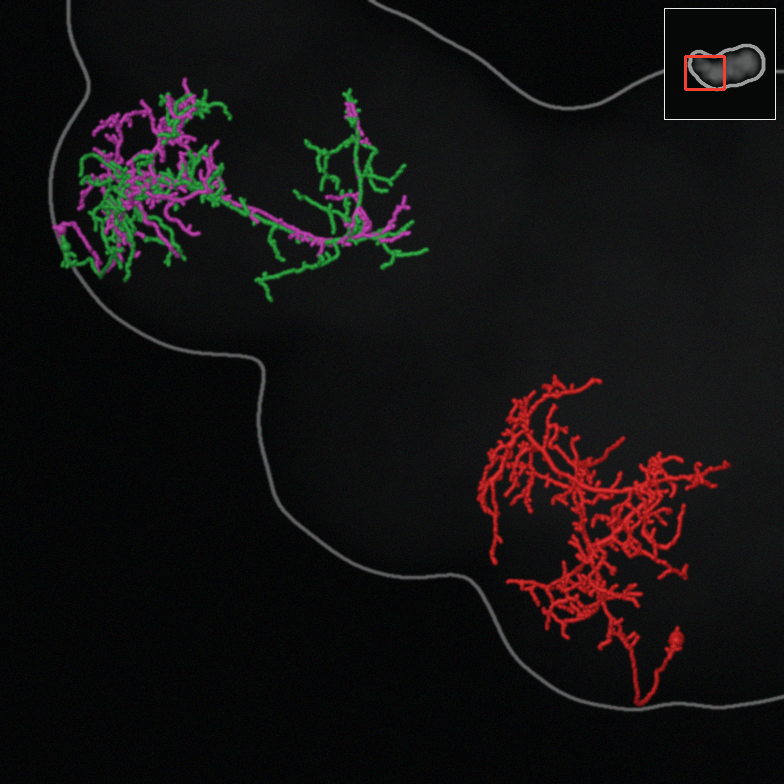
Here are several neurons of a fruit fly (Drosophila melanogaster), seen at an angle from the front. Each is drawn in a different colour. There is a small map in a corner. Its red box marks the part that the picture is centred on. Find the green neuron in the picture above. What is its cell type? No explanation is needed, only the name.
IN13A026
